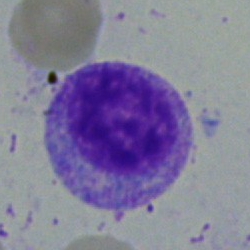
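Myelocyte in a stained human bone marrow smear: the central cell, with a round, smooth outline. Its nucleus sits toward the top, so a wider band of pale lilac-blue cytoplasm lies below it, and you won't find vacuoles there.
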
